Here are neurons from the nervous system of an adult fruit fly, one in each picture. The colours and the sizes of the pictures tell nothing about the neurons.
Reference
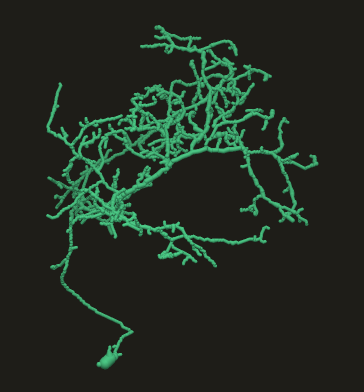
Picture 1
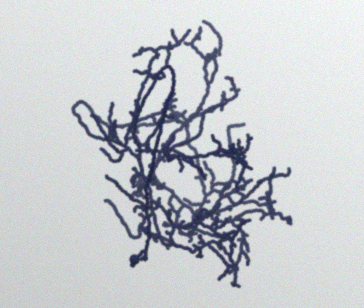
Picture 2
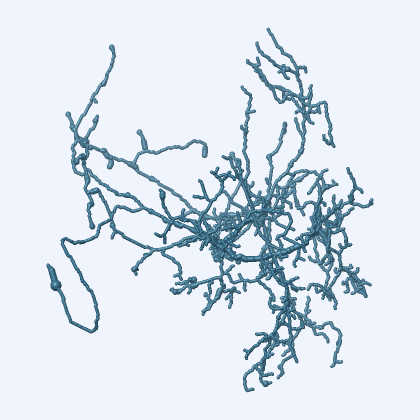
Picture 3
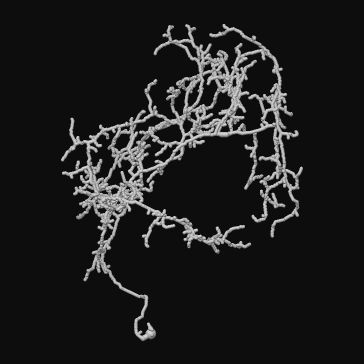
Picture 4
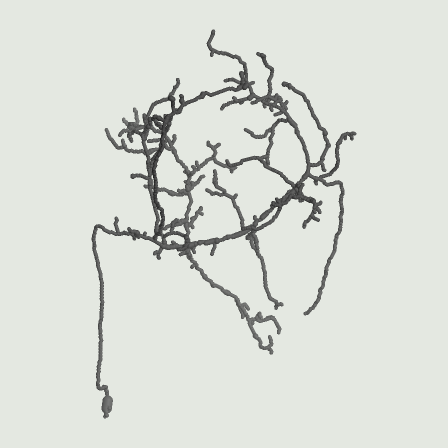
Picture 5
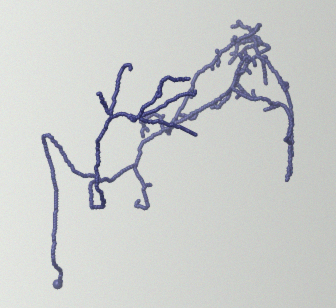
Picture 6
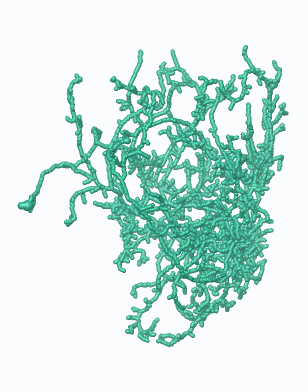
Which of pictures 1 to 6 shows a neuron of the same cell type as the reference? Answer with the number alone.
3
